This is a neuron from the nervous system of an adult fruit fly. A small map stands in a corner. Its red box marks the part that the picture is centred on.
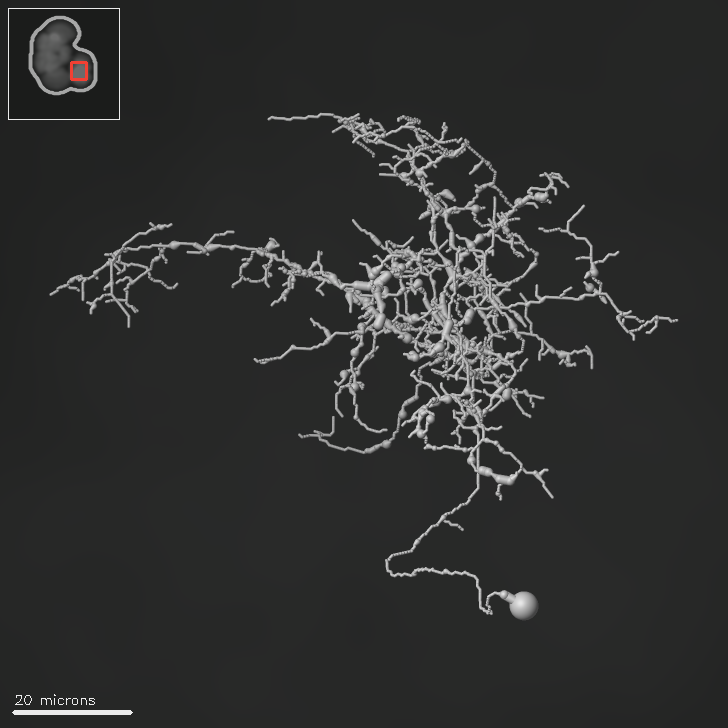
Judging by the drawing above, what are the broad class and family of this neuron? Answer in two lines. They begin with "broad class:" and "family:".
broad class: nerve-cord intrinsic neuron
family: hemilineage 20A.22A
